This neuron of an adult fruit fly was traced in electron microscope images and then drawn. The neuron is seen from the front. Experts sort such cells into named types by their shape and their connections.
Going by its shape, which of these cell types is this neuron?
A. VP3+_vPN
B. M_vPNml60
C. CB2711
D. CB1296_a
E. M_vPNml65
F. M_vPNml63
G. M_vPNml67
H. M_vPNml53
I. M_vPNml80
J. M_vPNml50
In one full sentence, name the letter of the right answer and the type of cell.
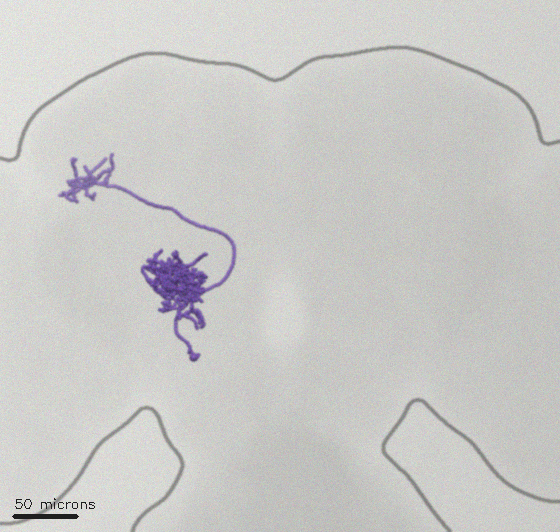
The neuron is a cell of type M_vPNml63, the type in option F.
